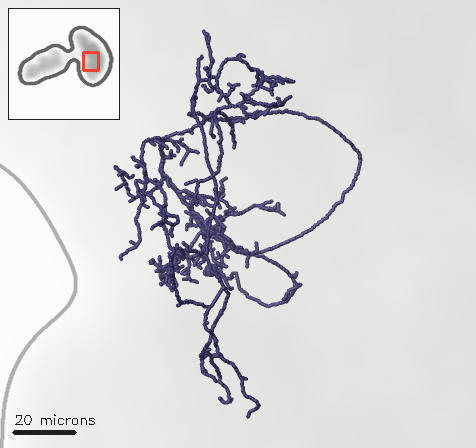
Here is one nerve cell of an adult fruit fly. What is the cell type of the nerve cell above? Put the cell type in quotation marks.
"CB4037"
